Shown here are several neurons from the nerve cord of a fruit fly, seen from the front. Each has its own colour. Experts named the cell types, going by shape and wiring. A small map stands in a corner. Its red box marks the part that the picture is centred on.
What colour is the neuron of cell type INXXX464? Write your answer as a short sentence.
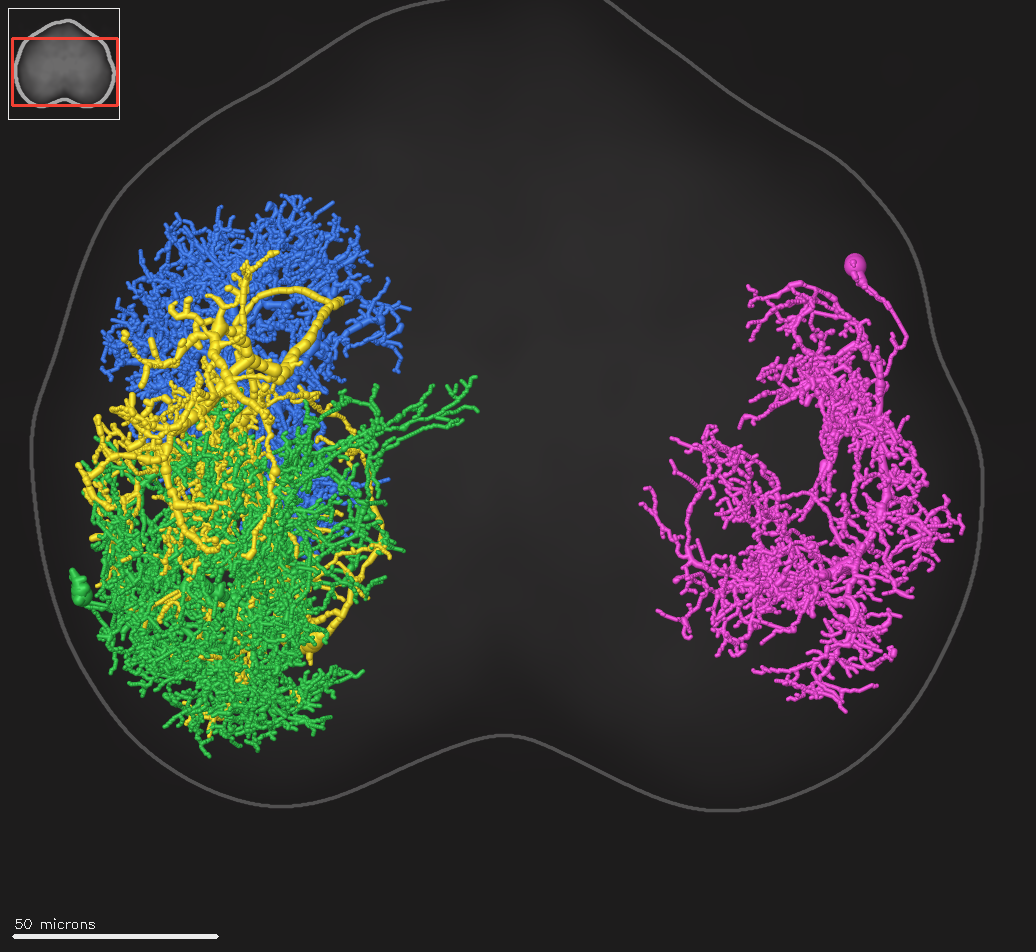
The colour is green.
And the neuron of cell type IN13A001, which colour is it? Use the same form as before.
The colour is blue.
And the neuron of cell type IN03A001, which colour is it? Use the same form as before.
The colour is yellow.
